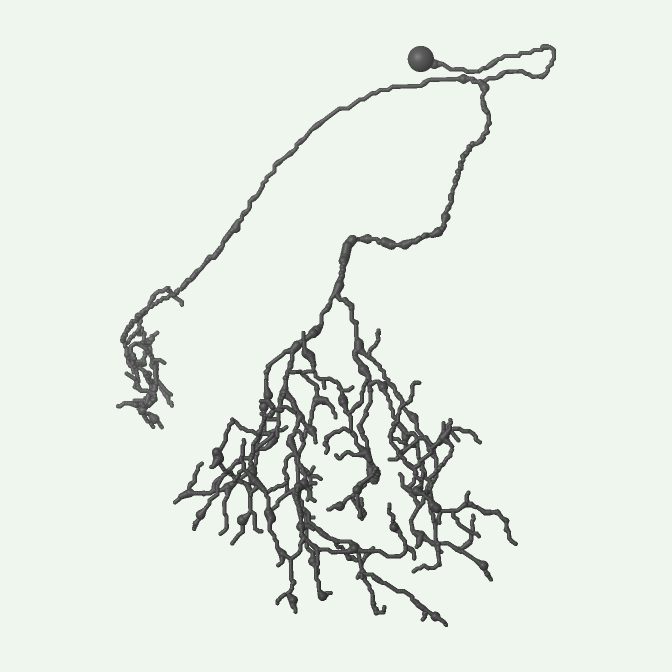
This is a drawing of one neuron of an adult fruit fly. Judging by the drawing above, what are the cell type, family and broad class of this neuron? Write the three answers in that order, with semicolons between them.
MeLo3b; MeLo; optic-lobe intrinsic neuron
